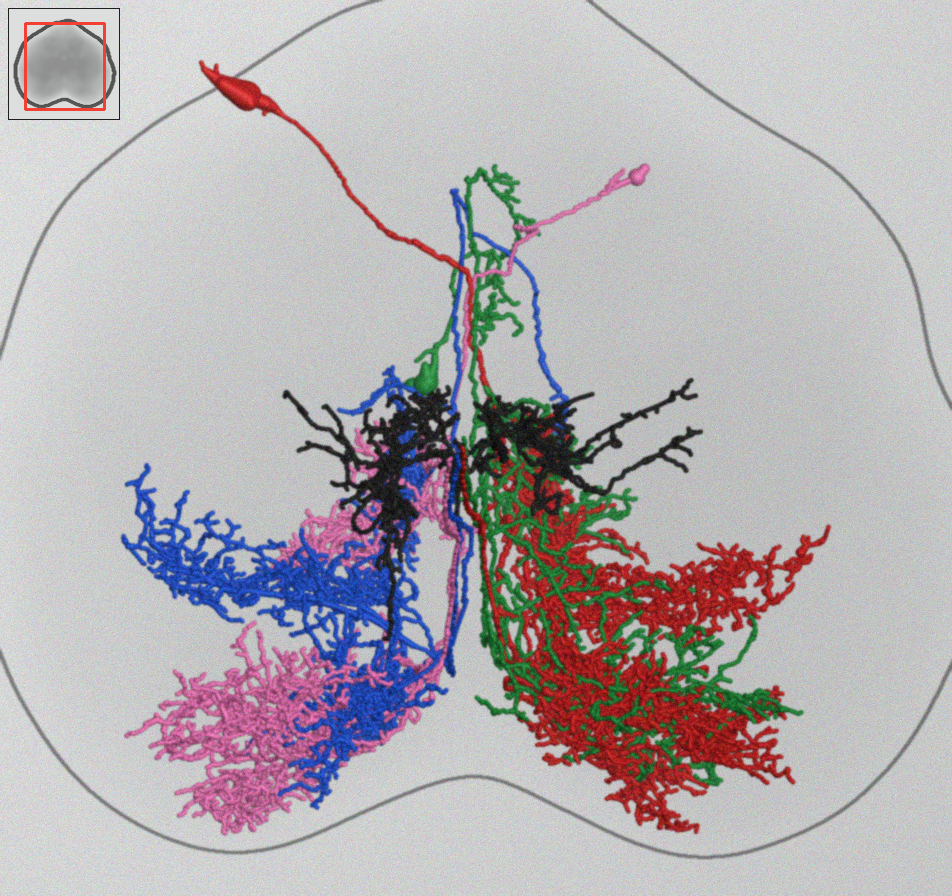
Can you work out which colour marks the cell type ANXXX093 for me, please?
blue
